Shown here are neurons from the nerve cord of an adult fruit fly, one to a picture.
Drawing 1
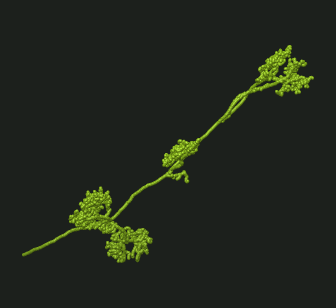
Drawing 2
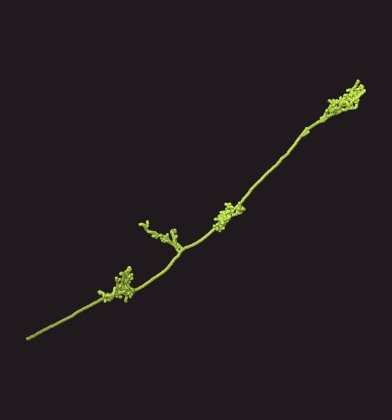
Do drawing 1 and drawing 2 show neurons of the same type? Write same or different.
different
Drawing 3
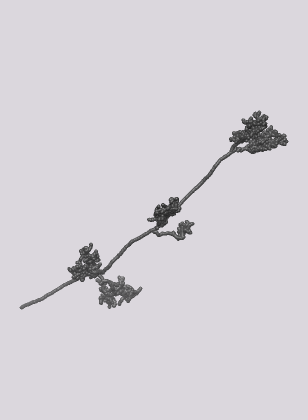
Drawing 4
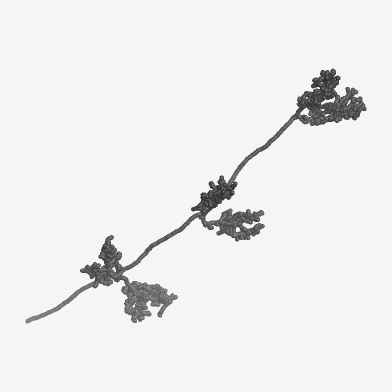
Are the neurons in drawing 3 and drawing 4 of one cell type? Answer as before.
same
